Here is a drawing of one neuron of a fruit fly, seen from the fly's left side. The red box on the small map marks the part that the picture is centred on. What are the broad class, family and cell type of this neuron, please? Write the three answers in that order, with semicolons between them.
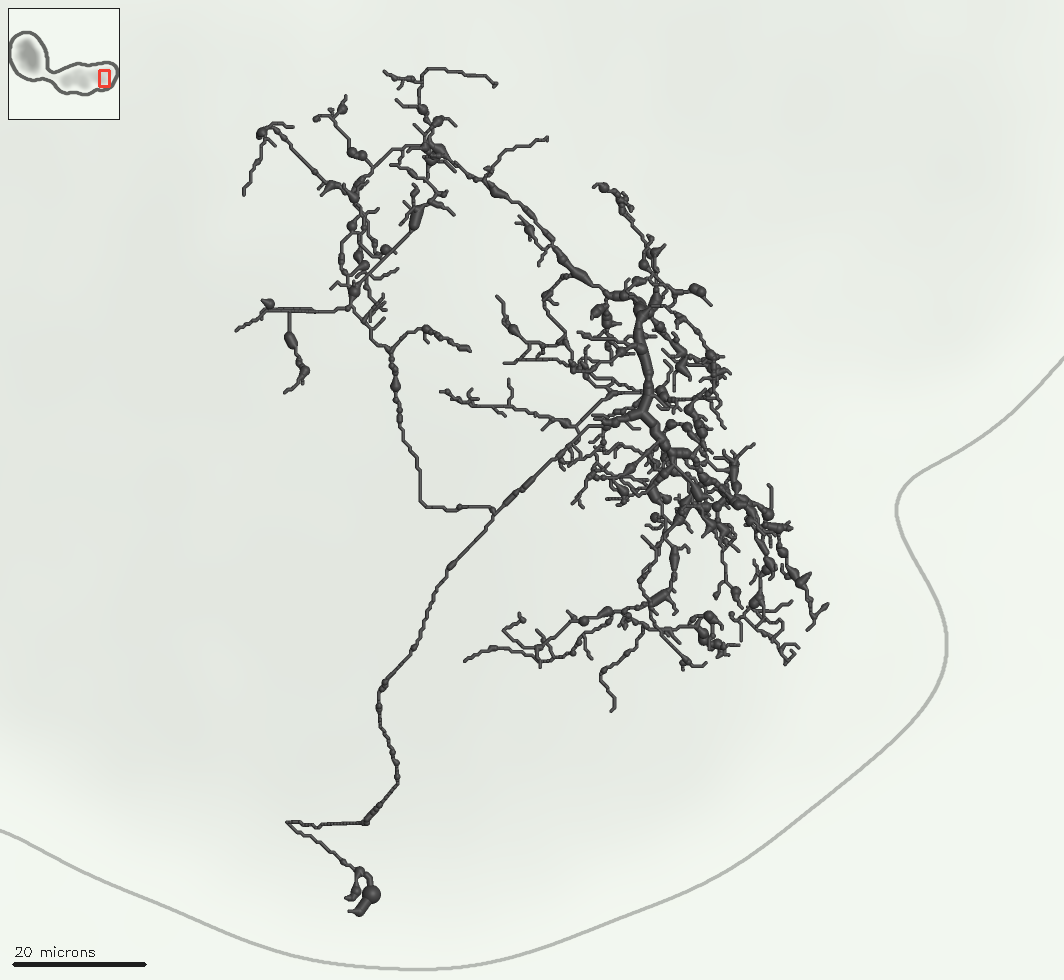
nerve-cord intrinsic neuron; hemilineage 13B; IN13B048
